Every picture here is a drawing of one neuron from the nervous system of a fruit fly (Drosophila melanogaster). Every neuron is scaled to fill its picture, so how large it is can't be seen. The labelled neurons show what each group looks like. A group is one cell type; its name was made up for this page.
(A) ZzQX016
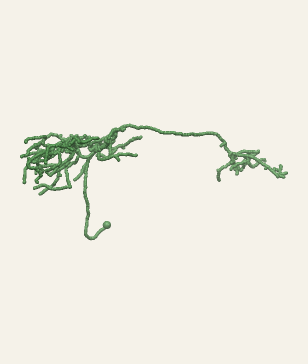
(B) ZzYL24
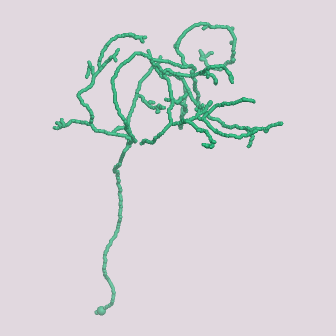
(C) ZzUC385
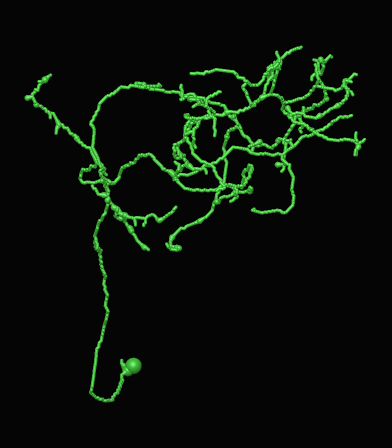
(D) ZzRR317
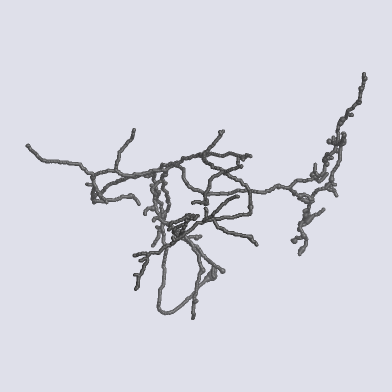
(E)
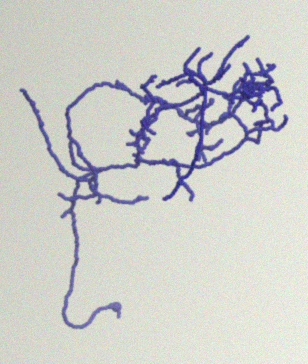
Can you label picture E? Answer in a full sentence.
It belongs to ZzUC385.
